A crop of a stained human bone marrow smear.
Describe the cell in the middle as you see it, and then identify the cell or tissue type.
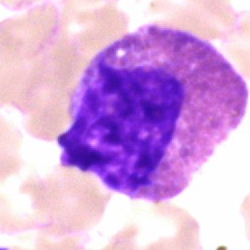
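Nucleus placed toward the left of the cell. Chromatin dark purple and clumped, paler patches between clumps. Cytoplasm plentiful, a broad zone to the right of the nucleus, holding fine, small granules. This is an eosinophil.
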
